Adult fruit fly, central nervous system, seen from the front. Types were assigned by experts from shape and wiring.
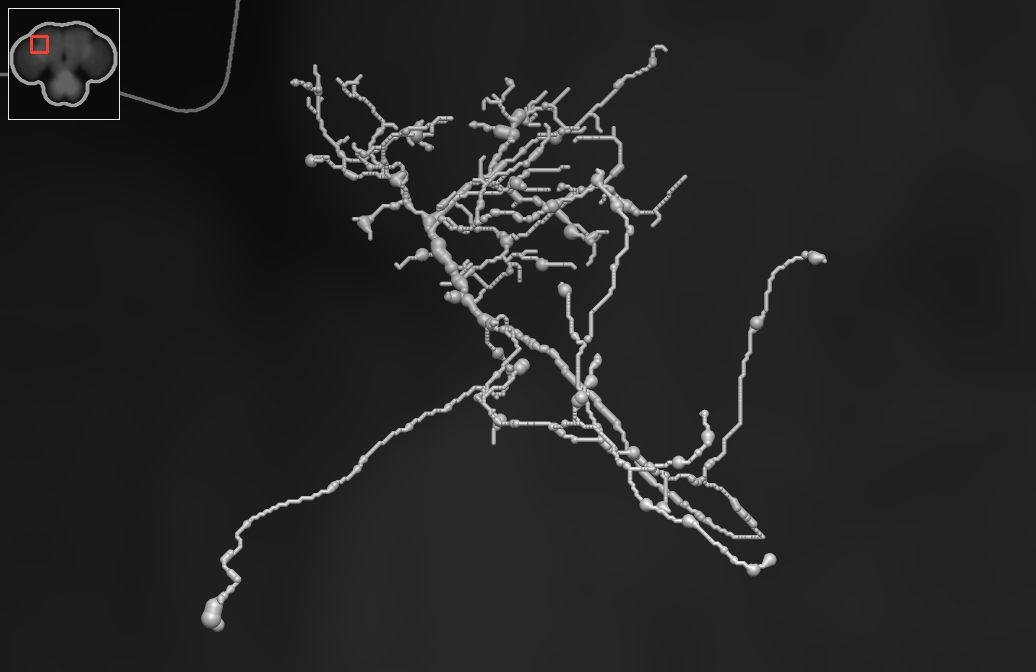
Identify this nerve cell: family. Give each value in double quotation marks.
"hemilineage VLPl2_posterior"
